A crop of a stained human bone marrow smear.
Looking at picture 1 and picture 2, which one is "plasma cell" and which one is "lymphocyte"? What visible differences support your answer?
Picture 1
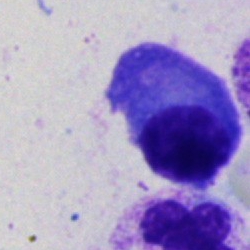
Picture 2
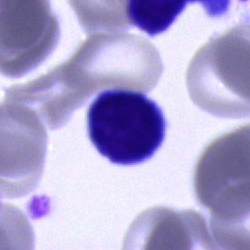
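Picture 1 is the plasma cell, and picture 2 is the lymphocyte. The clearest difference is the cytoplasm: in picture 1 there's plenty of it, stained deep blue, while in picture 2 it's scant, at most a barely visible rim around the nucleus.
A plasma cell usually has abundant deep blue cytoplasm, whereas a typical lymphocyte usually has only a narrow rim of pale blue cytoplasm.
The nucleus sits differently too: in picture 1 it lies off-centre, in the lower right part of the cell.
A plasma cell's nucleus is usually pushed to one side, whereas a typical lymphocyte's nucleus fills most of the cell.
What they share is dense chromatin, dark purple in picture 1 and dark purple-blue in picture 2, and neither cell shows any granules. The lymphocyte is round with a smooth outline, with no nucleoli in its nucleus and no vacuoles.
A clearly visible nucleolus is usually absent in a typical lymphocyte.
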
